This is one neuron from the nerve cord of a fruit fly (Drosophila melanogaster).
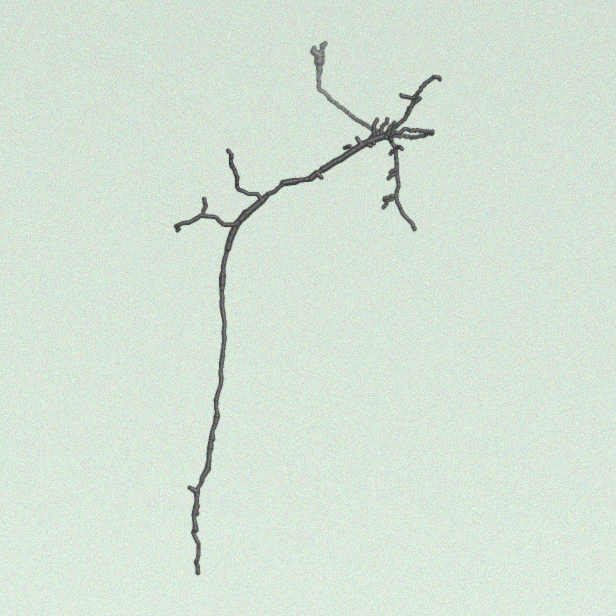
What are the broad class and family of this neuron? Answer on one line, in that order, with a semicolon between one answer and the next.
nerve-cord intrinsic neuron; hemilineage 06A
